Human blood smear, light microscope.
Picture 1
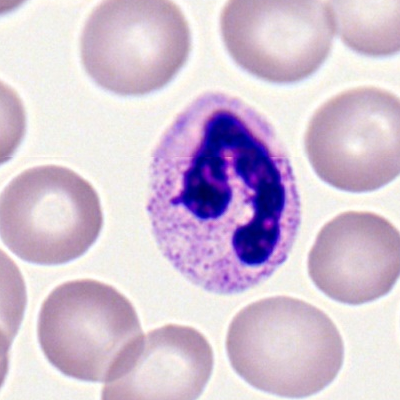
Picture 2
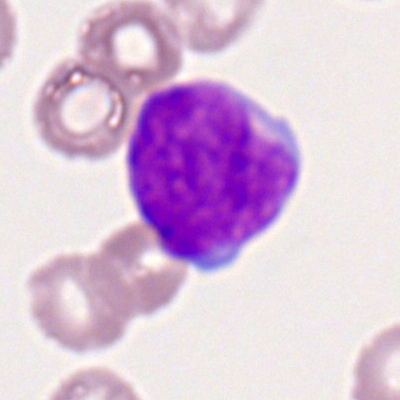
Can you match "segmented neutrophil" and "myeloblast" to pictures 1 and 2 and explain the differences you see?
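So picture 1 is the segmented neutrophil and picture 2 the myeloblast. Start with the nucleus: in the neutrophil, a curved band narrowing at points along its length, dark purple and densely clumped, no nucleoli; in the myeloblast, nearly the whole cell, leaving only a scant rim of cytoplasm.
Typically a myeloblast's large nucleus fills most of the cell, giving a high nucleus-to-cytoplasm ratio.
The myeloblast's chromatin is deep purple, mottled in lighter and darker patches. Then the cytoplasm: plentiful and pale pinkish-lilac in the neutrophil, filled with fine, small lilac granules, but pale blue and without granules in the myeloblast.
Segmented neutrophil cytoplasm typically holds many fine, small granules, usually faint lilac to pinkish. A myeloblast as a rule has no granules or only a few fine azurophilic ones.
The neutrophil outline is smooth and oval; the myeloblast's is roughly round with a slightly uneven edge, red cells lying against its left side.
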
